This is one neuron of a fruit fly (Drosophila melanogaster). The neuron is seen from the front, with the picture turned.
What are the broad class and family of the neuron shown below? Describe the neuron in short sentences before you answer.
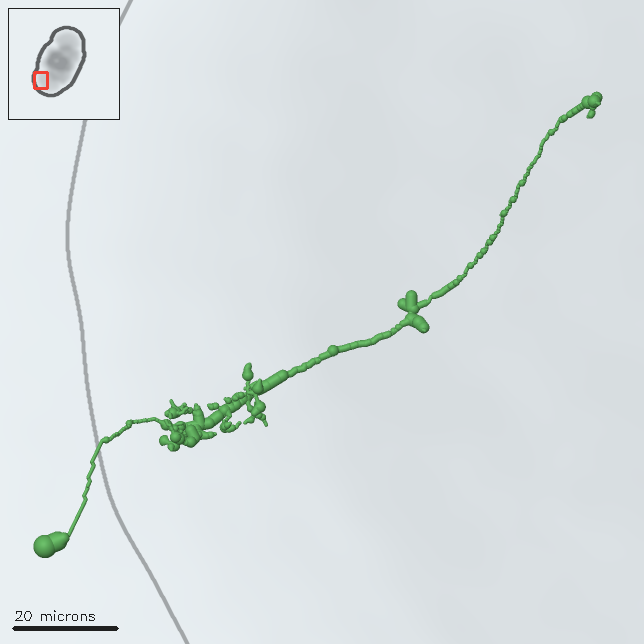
The cell body is at the lower left of the picture. By the scale bar it is about 110 microns wide in this view. It is an optic-lobe intrinsic neuron. Its family is Tm.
